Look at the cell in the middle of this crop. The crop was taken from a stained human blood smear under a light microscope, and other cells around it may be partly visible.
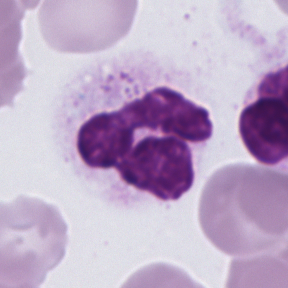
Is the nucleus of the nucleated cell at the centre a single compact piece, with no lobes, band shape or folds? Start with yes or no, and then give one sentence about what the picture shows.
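No. The nucleus is folded into several connected lobes around a small clear central gap.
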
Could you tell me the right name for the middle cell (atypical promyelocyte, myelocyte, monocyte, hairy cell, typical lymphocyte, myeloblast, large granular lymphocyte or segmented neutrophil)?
segmented neutrophil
